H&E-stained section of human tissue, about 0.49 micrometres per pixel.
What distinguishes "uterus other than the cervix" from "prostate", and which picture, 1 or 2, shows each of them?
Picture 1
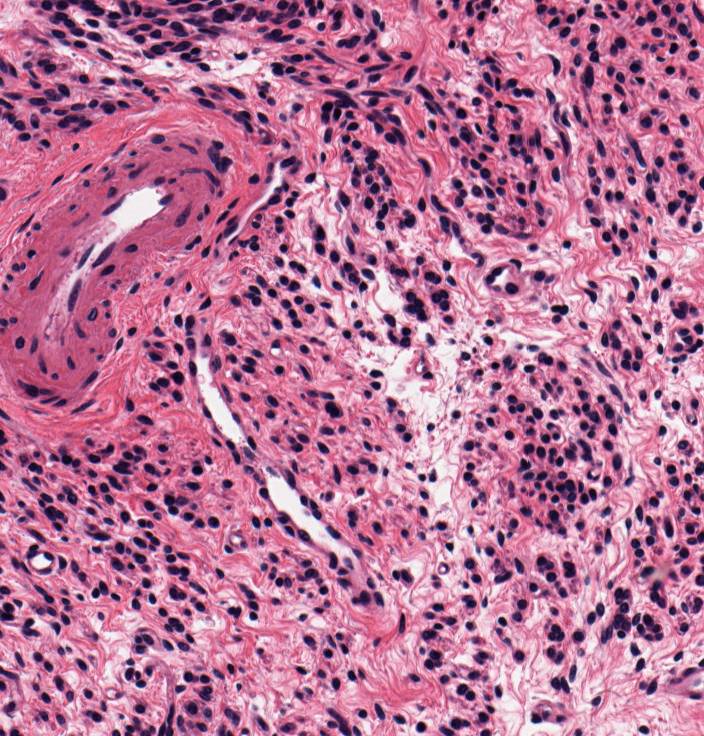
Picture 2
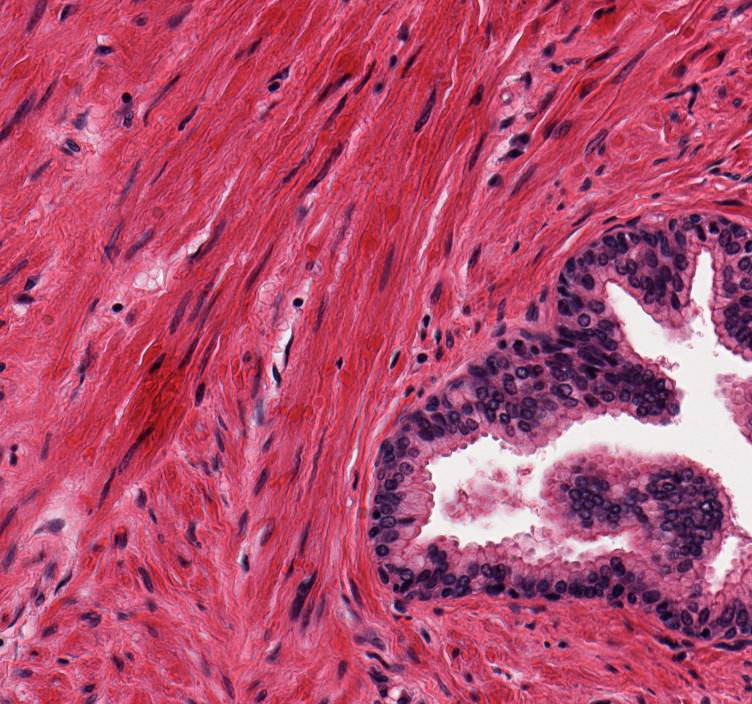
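Uterus other than the cervix is in picture 1; prostate is in picture 2. Picture 1 has numerous small, round, dark nuclei with scant cytoplasm densely scattered through the stroma, mixed with elongated spindle-shaped nuclei. In picture 2, dense pink stroma fills the left and upper field; its cells have elongated, cigar-shaped dark nuclei in bright eosinophilic cytoplasm. Its single gland, lower right, has crowded round nuclei in more than one layer, with lining cytoplasm much paler than the stroma.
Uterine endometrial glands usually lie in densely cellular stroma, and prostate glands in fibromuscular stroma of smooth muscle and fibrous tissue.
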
